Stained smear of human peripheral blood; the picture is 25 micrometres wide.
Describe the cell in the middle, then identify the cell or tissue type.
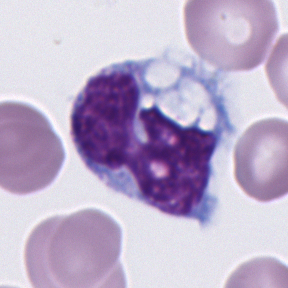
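A deep notch cuts into the nucleus, giving it a waisted, two-lobed shape, and its chromatin stains dark purple. No coarse coloured granules appear in the cytoplasm. On the right side, the cell edge is frayed into fine wispy projections. This one is a monocyte.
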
